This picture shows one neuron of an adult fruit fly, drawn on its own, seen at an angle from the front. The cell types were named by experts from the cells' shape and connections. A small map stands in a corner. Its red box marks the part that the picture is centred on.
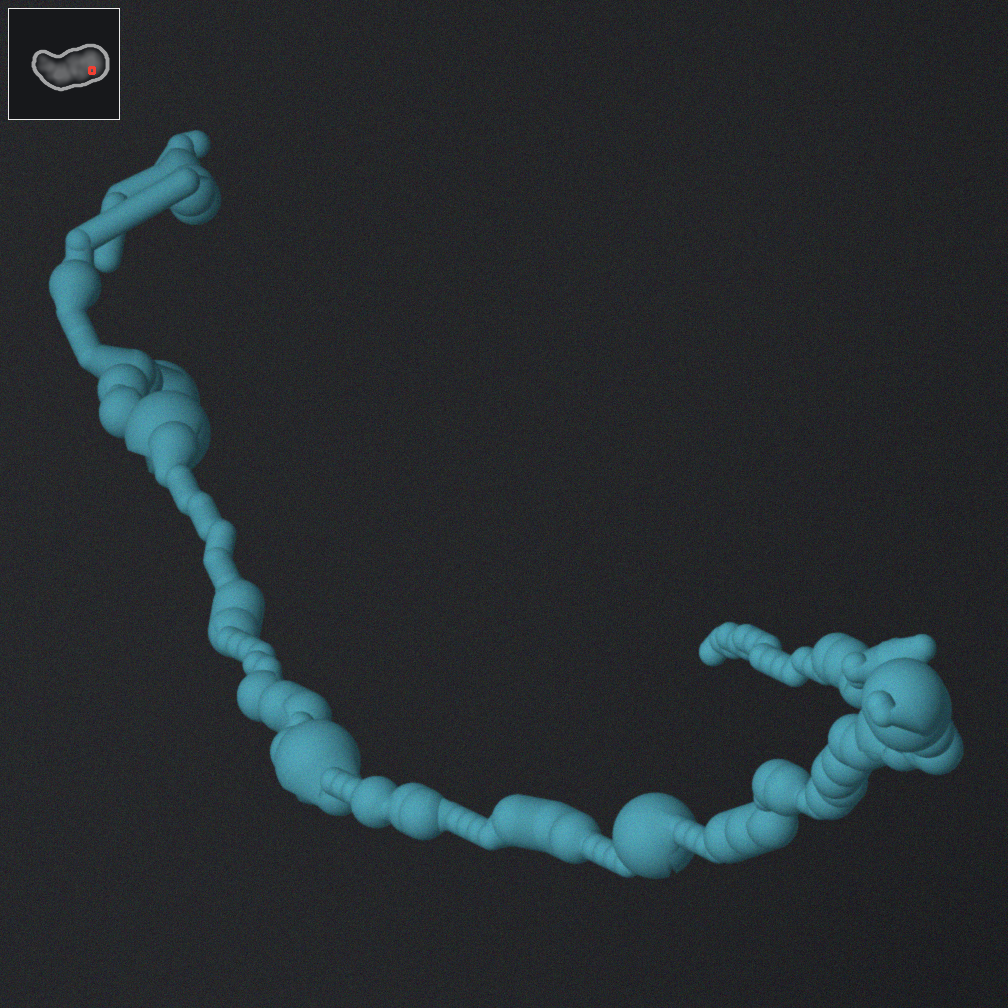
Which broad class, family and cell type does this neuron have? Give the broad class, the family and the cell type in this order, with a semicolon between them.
sensory neuron entering the brain; class mechanosensory; JO-B1_c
